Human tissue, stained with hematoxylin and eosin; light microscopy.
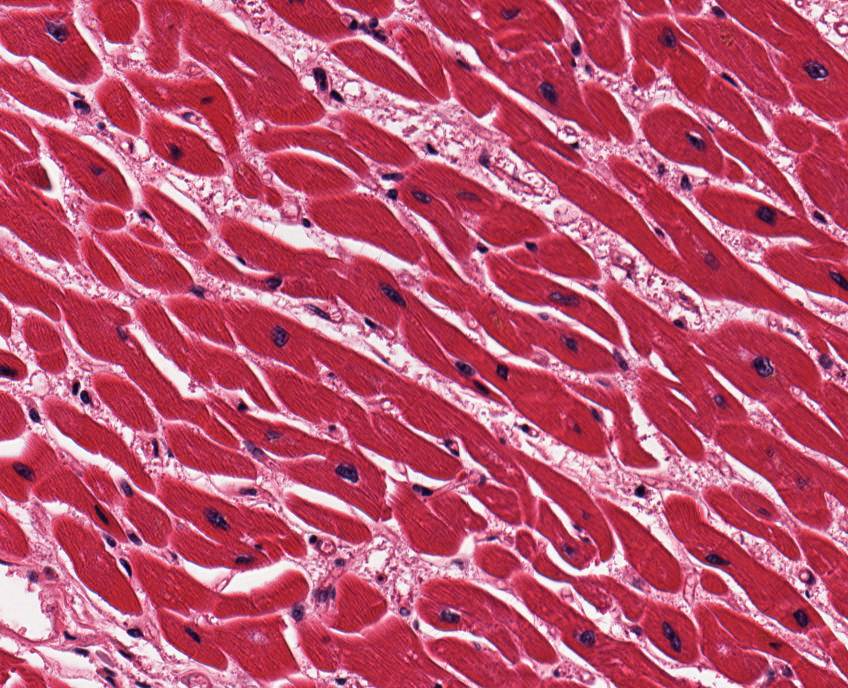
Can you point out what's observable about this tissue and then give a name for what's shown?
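You'll notice the muscle fibres branch and join their neighbours, and their cytoplasm stains a deep, even red. Between groups of fibres there's loose, pale pink, finely vacuolated connective tissue, with small dark elongated nuclei scattered between the fibres. This is the left ventricle of the heart.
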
